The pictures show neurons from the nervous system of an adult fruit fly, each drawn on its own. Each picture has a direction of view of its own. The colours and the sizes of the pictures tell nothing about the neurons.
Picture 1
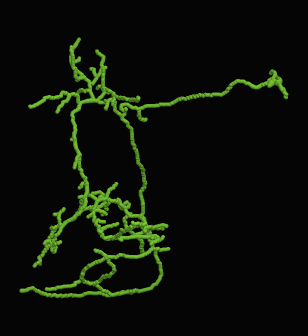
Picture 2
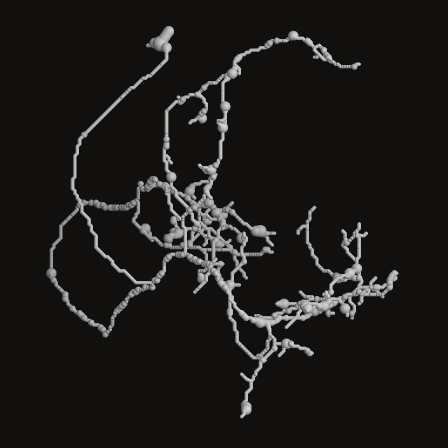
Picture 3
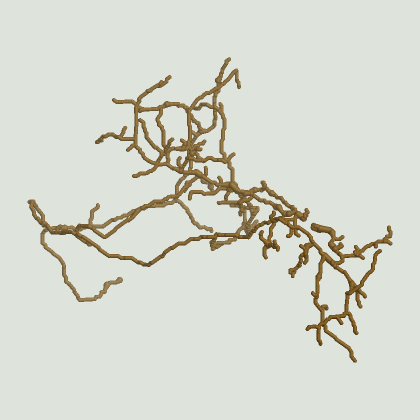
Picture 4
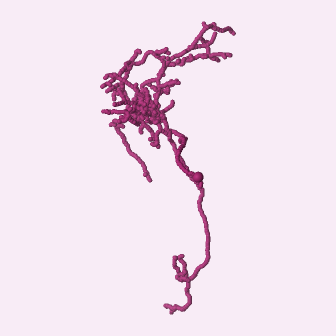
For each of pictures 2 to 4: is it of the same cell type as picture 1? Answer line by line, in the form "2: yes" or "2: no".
2: no
3: yes
4: no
